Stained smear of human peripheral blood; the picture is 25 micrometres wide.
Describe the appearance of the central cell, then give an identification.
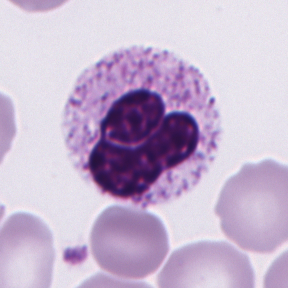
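Round cell outline. No nucleoli visible. Purple-violet granules scattered throughout the cytoplasm, all around the nucleus. Segmented neutrophil.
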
